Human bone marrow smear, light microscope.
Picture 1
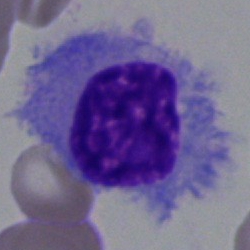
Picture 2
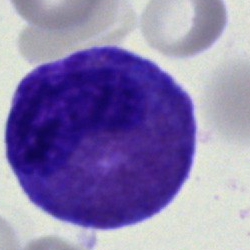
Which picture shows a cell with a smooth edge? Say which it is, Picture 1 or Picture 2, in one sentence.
The cell in Picture 2 has a smooth outline.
